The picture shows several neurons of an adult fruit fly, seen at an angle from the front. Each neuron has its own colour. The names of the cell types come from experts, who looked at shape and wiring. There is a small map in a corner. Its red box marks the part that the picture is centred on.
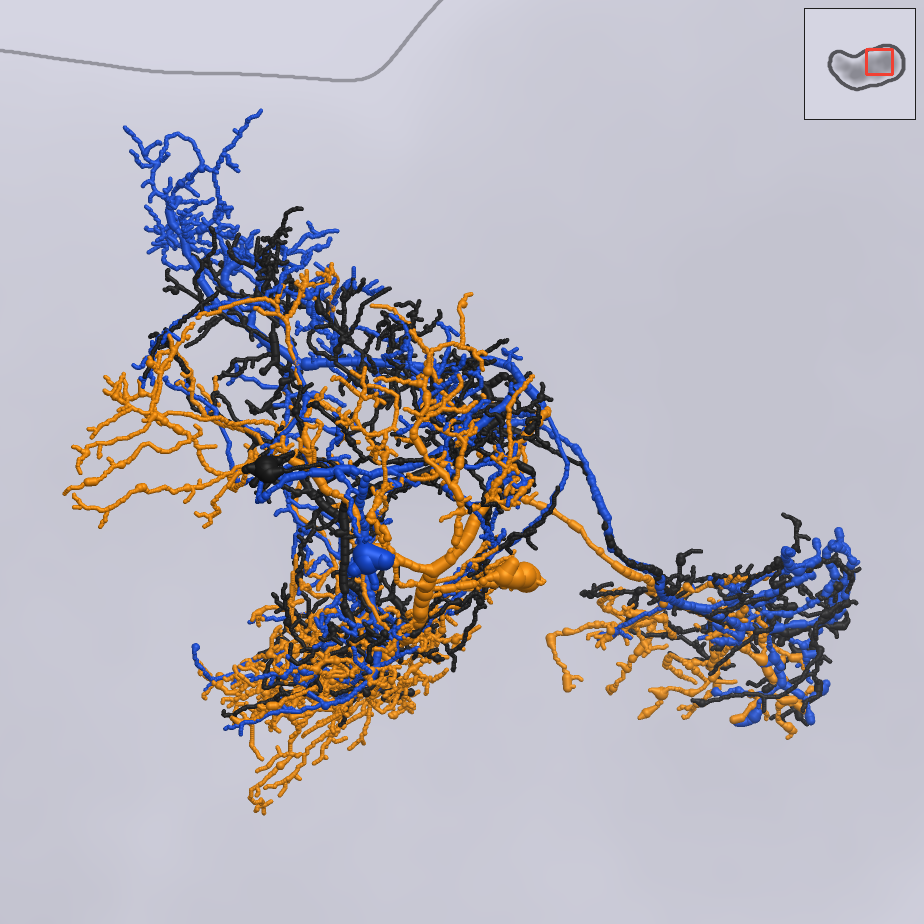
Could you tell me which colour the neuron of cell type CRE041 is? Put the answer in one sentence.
The colour is orange.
